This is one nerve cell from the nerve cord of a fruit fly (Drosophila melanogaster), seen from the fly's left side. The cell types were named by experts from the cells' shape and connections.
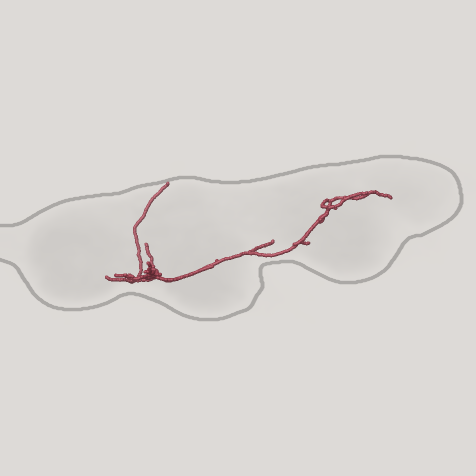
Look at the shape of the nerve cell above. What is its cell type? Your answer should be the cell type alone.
SNta13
